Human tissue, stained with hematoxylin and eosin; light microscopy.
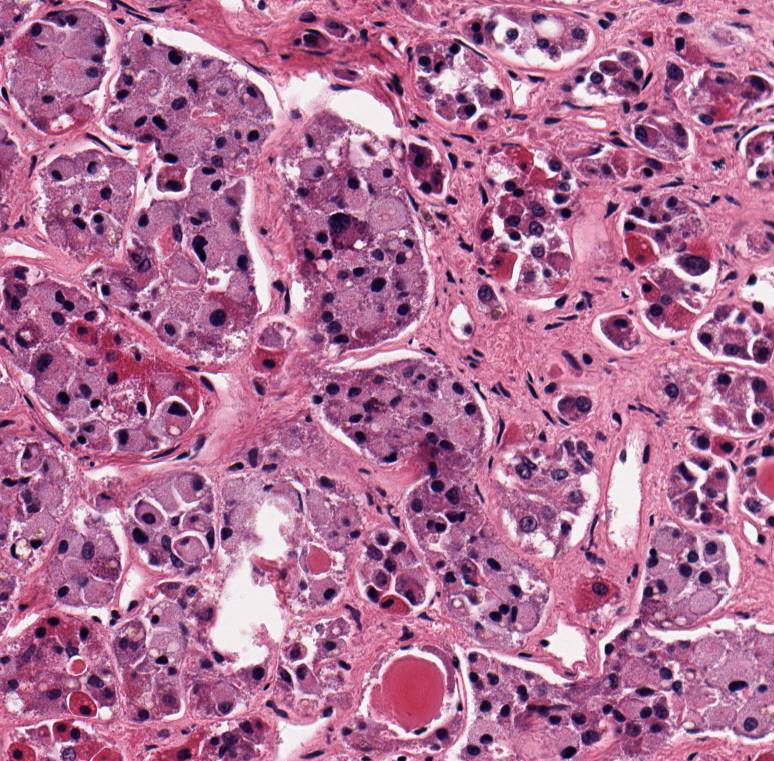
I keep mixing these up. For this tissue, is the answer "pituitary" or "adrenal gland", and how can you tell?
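This is pituitary.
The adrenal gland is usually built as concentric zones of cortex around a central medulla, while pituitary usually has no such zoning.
Large polygonal cells with abundant granular pink-purple cytoplasm form nests, set in septa holding spindle-shaped nuclei, broadest at upper right. White clefts around many nests suggest shrinkage artefact.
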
